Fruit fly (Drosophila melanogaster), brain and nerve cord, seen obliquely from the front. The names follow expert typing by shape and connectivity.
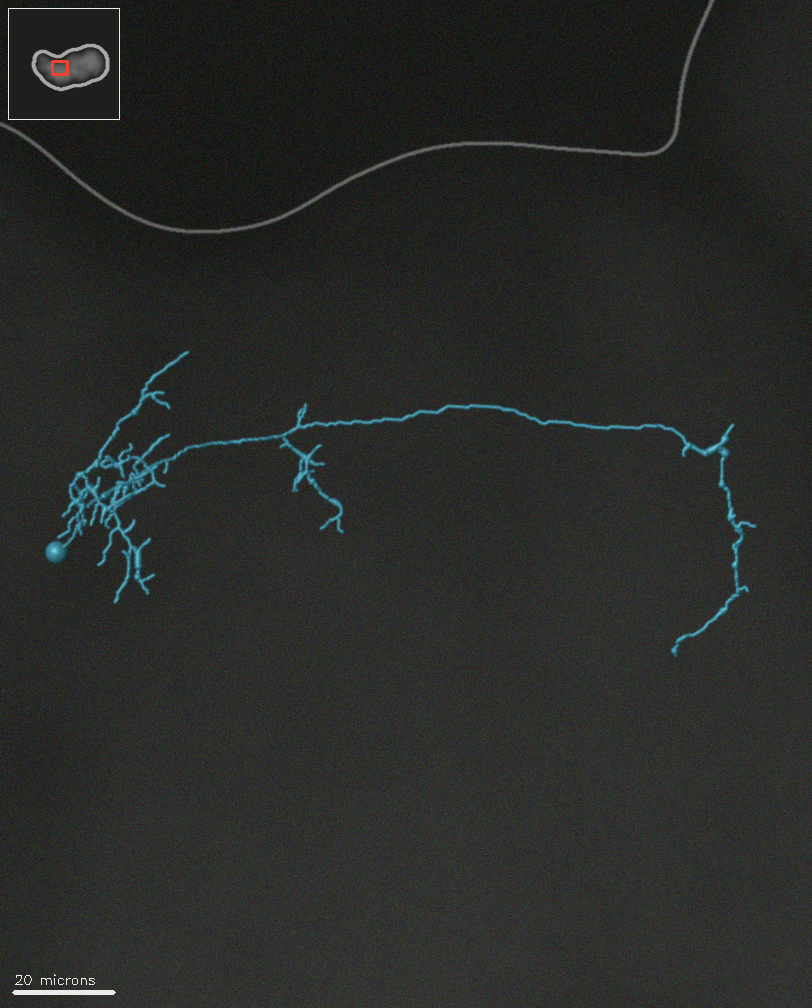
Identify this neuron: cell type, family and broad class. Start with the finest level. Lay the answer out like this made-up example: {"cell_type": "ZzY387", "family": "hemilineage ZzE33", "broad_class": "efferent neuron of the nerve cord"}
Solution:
{"cell_type": "TmY9b", "family": "TmY", "broad_class": "optic-lobe intrinsic neuron"}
